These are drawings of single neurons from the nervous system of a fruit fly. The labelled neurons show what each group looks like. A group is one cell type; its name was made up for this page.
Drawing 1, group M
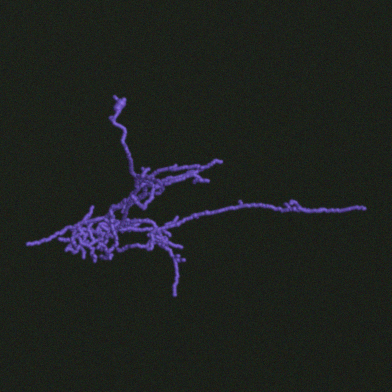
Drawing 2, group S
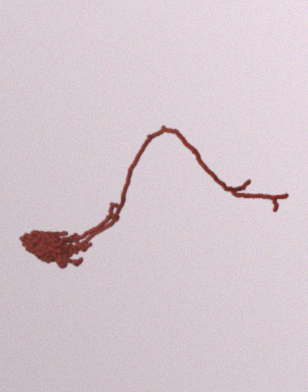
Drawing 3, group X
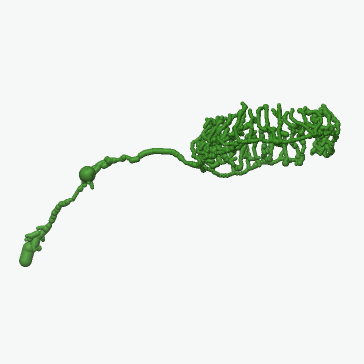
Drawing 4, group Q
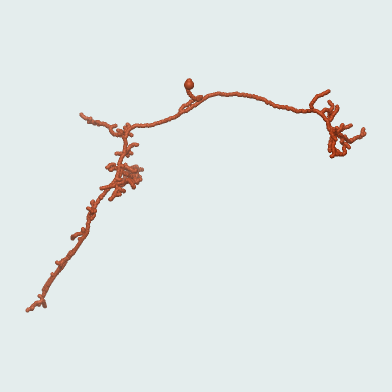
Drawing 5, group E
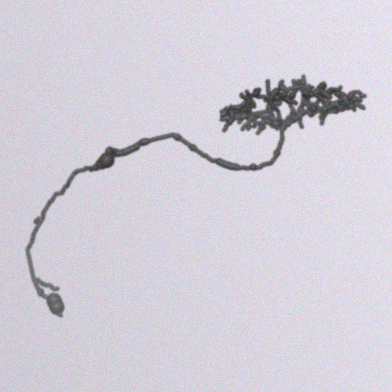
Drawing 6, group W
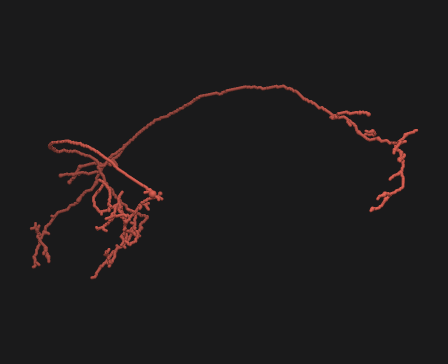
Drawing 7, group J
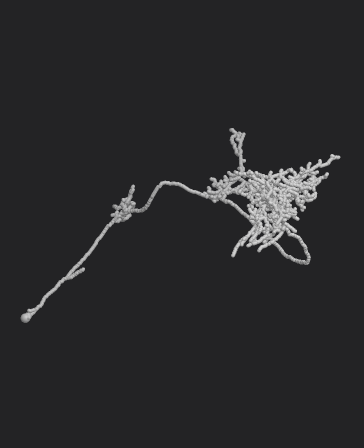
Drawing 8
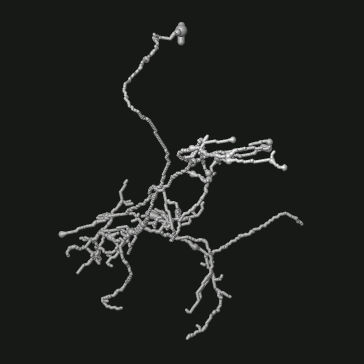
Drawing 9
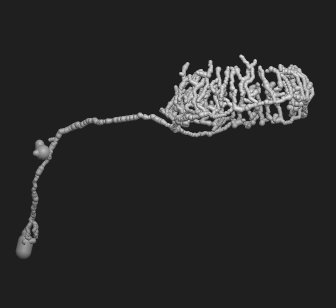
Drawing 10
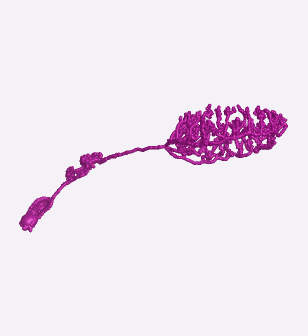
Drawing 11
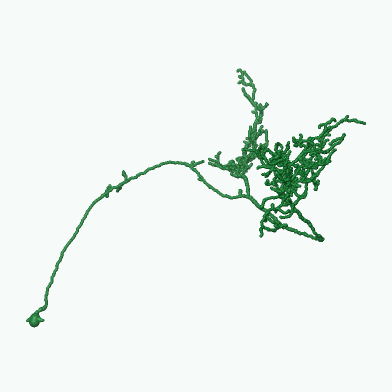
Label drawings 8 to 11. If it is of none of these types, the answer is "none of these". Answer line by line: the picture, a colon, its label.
8: group M
9: group X
10: group X
11: group J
